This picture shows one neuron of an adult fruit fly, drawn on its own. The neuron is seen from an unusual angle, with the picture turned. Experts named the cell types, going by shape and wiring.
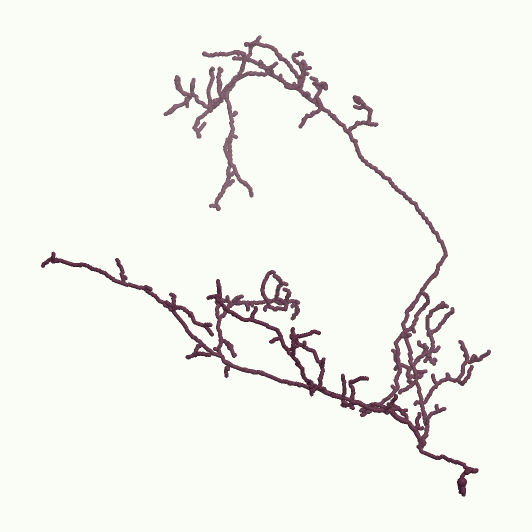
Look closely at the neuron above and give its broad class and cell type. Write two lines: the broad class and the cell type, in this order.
central-brain intrinsic neuron
CRE106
